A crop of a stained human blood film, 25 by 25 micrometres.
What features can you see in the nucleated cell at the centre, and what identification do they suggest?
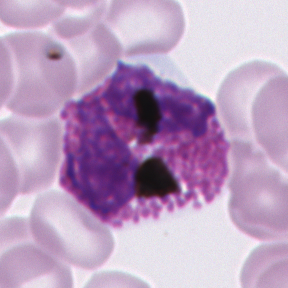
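Coarse, round, pink-violet granules pack the cytoplasm. At lower right, granules lie loosely along the margin, as if spilling out. A deeper blue-purple mass, partly covered by granules, fills much of the left half. Two very dark, nearly black bodies sit near the centre, one above the other. Width about 15 micrometres. Eosinophil.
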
